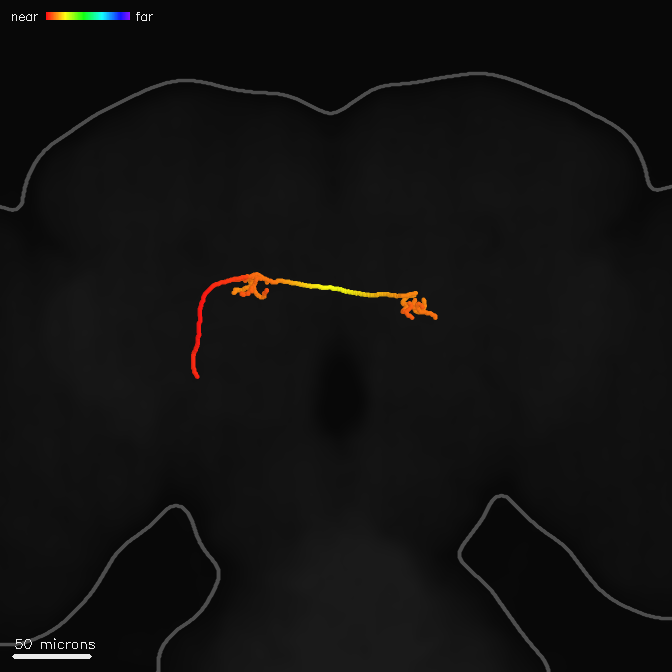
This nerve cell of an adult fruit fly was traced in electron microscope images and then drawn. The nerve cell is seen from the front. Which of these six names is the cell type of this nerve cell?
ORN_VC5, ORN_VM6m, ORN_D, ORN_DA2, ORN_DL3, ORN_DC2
ORN_D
